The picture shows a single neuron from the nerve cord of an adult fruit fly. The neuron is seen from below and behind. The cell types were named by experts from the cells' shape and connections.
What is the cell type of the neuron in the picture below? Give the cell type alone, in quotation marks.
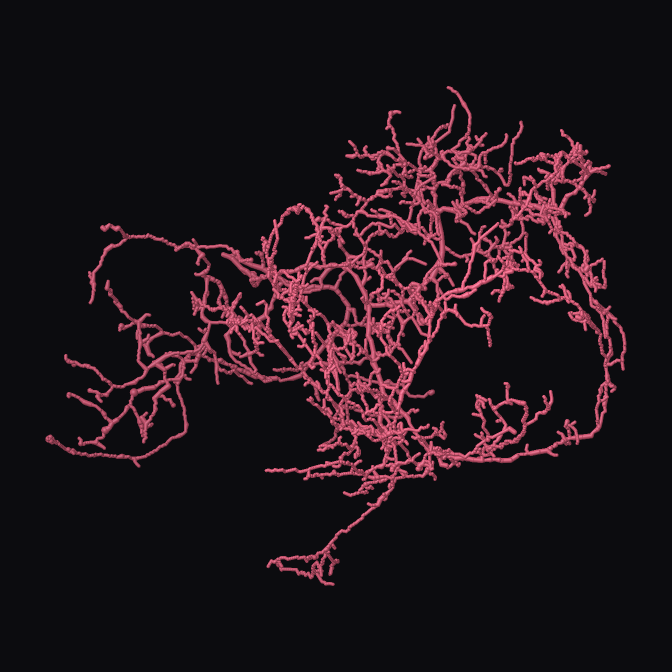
"INXXX035"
